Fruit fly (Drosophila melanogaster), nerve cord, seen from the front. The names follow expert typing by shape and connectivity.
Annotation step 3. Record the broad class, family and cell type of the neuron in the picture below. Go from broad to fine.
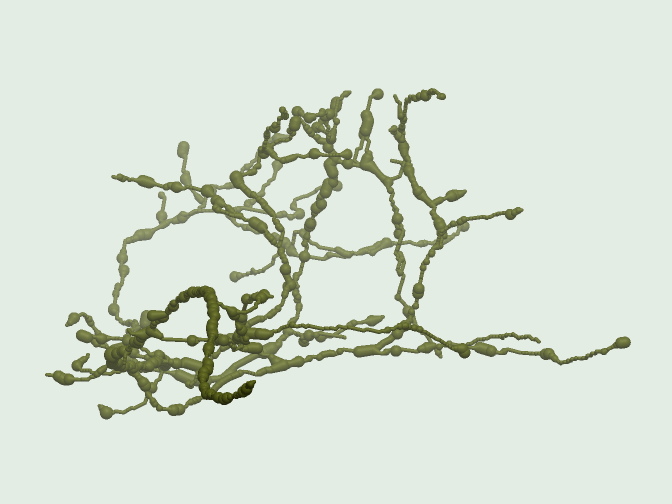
descending neuron; DNpe; DNpe005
